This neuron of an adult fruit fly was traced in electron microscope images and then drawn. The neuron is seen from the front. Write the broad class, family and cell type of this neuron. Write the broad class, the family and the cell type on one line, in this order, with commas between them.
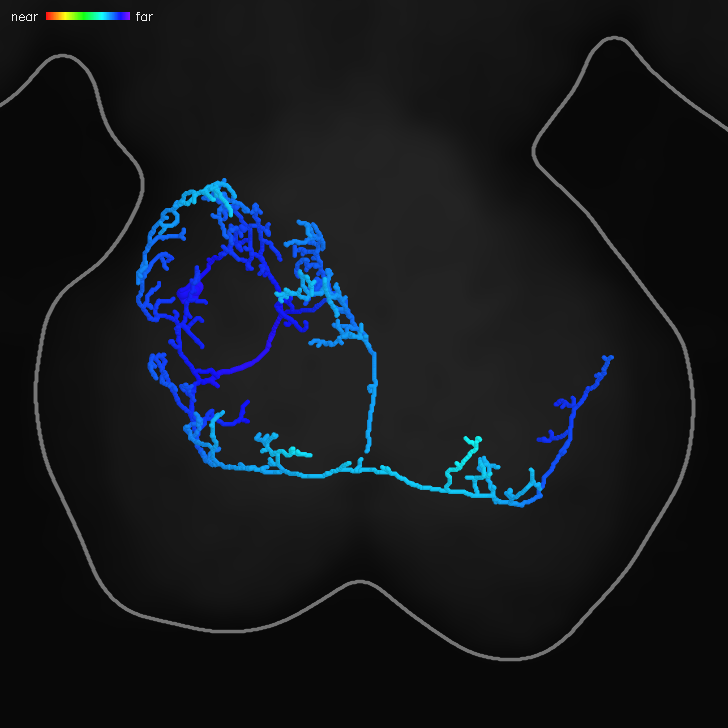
nerve-cord intrinsic neuron, hemilineage 19A, IN19A060_a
